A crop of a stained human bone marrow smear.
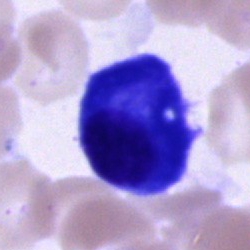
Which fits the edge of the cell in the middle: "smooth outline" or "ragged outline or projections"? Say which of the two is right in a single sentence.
It is a rough edge that this cell shows.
